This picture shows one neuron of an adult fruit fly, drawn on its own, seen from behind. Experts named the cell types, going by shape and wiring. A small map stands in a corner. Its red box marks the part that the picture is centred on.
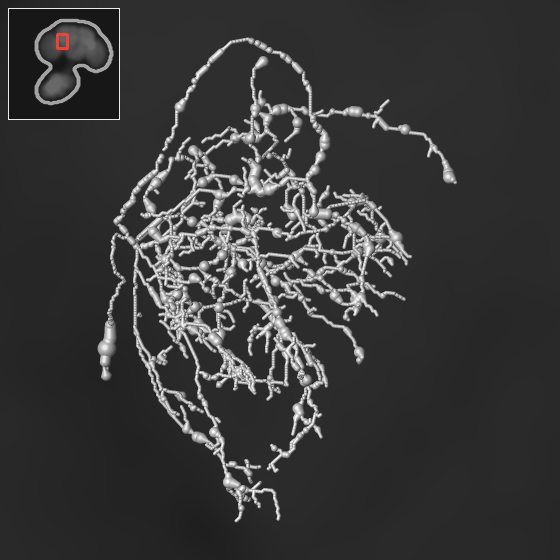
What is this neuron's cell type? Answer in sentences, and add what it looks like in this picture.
The cell type is AVLP104. It is a central-brain intrinsic neuron. The cell body is on the left of the picture. As drawn here it is taller than it is wide.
